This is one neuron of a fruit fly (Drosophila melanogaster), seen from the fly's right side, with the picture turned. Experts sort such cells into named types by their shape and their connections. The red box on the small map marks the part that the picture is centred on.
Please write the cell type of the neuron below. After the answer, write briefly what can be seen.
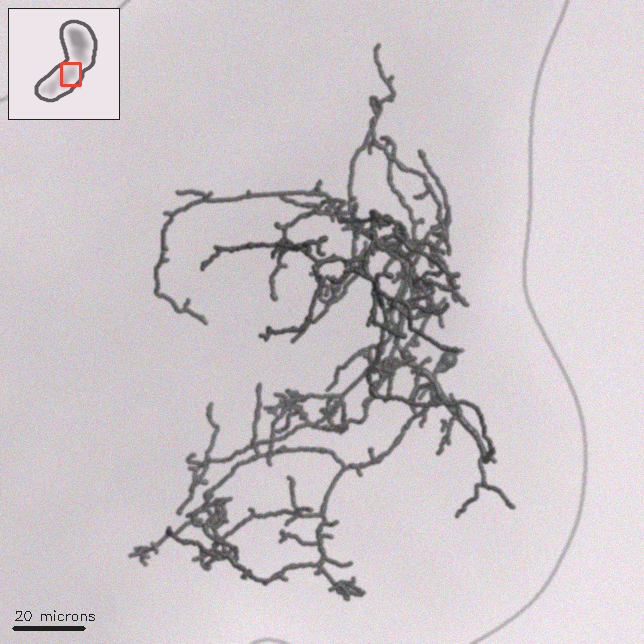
It is of cell type IN13B015. It is a nerve-cord intrinsic neuron. From top to bottom in the picture it spans about 160 microns. As drawn here it is taller than it is wide.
